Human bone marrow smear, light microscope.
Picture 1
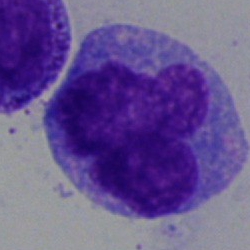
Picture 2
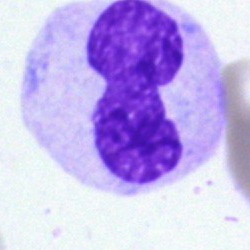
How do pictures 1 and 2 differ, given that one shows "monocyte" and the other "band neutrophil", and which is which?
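In picture 1 is a monocyte, and picture 2 has a band neutrophil. Chromatin sets them apart most: fairly fine and lacy rather than coarsely clumped in picture 1, dark purple and coarsely clumped in picture 2.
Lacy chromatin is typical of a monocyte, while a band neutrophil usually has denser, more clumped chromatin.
Cytoplasm colour differs too: pale grey-blue in picture 1, pale lilac in picture 2, where it is also abundant.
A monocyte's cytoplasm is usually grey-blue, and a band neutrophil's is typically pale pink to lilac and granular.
In picture 1 the rim of cytoplasm is wider on the right side of the cell than on the left. Each cell has a roughly round, smooth outline. Picture 2 shows no nucleoli in the nucleus and no vacuoles in the cytoplasm. In picture 1, part of another darkly stained cell sits at the upper left, almost touching.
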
